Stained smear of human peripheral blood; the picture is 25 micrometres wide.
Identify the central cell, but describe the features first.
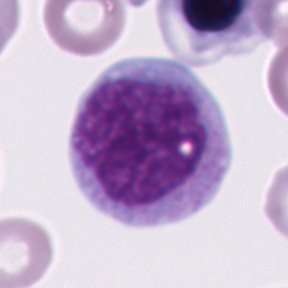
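Outline smooth and round, without surface projections. Cell about 15 micrometres across; nucleus about 11 micrometres across, filling about 60% of the cell's area. Nucleus off-centre to the left, so the cytoplasm rim is widest on the right. Chromatin finely stippled, not coarsely clumped. No vacuoles in the cytoplasm. Cell: monocyte.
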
